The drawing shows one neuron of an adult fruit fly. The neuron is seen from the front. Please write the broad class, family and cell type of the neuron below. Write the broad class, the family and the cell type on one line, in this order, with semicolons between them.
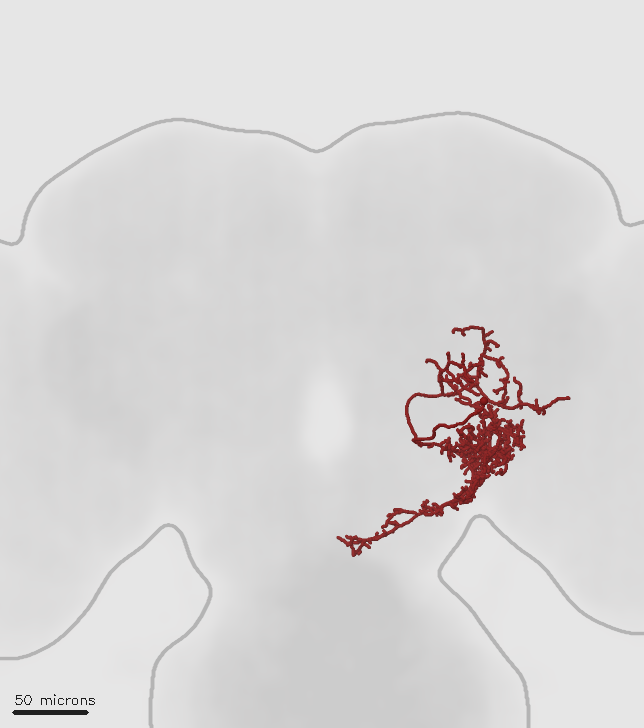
central-brain intrinsic neuron; hemilineage ALl1_ventral; WED072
